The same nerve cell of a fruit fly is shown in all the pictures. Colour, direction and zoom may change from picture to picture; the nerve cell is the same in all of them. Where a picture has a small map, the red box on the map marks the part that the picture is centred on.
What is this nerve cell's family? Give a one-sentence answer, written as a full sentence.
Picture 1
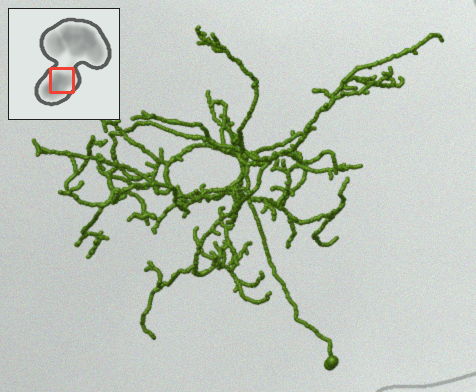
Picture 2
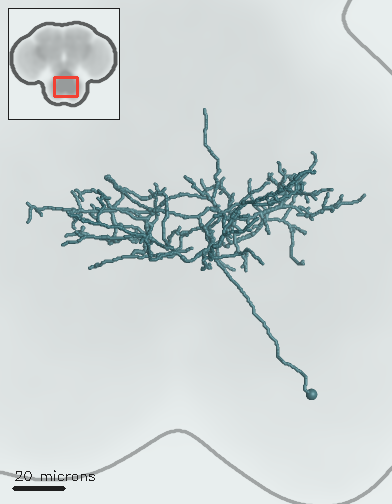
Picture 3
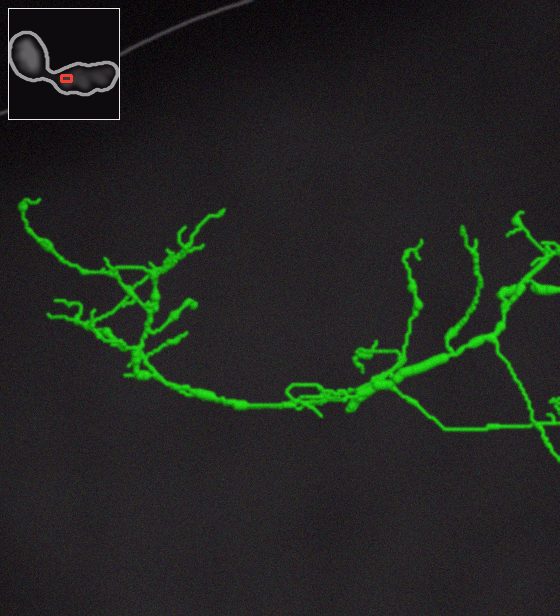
Of family hemilineage 06B is the nerve cell in these images.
